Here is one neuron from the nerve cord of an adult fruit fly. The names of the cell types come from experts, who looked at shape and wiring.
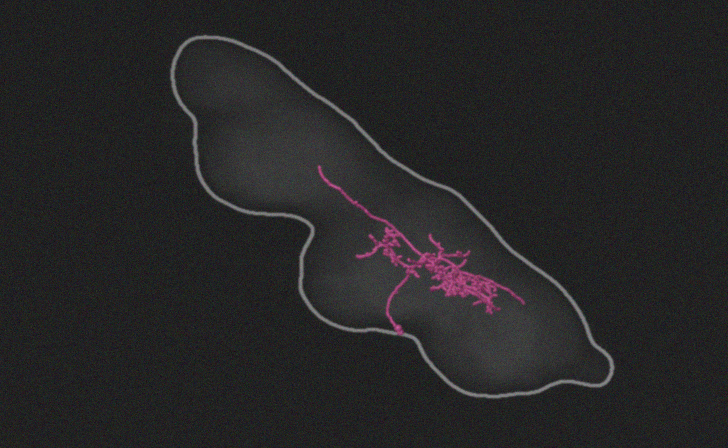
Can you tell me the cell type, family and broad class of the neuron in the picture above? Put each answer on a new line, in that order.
IN07B054
hemilineage 07B
nerve-cord intrinsic neuron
